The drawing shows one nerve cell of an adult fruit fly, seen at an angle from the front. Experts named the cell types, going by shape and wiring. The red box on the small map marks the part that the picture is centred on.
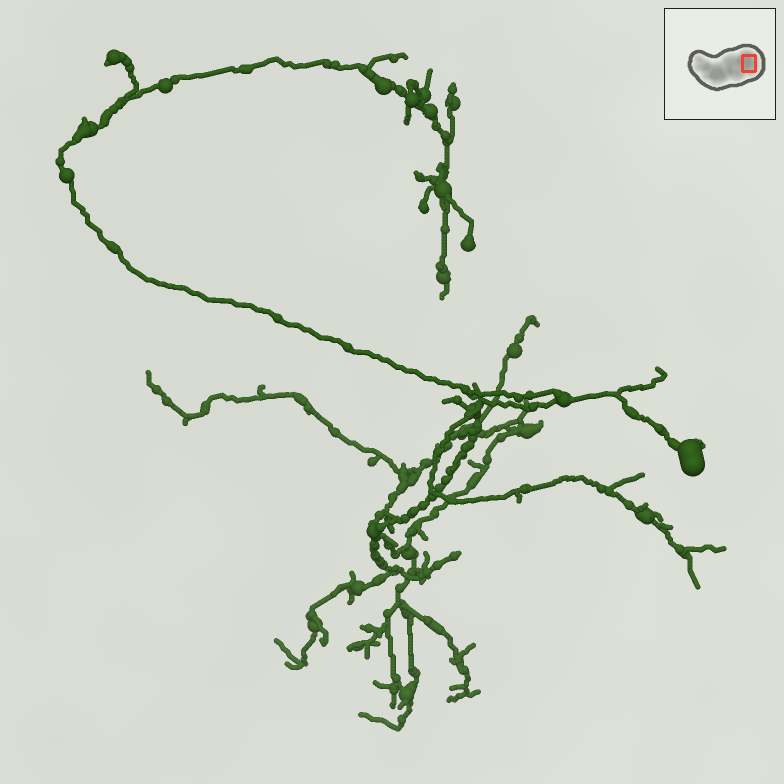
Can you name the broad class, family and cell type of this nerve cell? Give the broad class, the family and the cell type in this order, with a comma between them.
central-brain intrinsic neuron, hemilineage VLPa1_medial, aSP10C_a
